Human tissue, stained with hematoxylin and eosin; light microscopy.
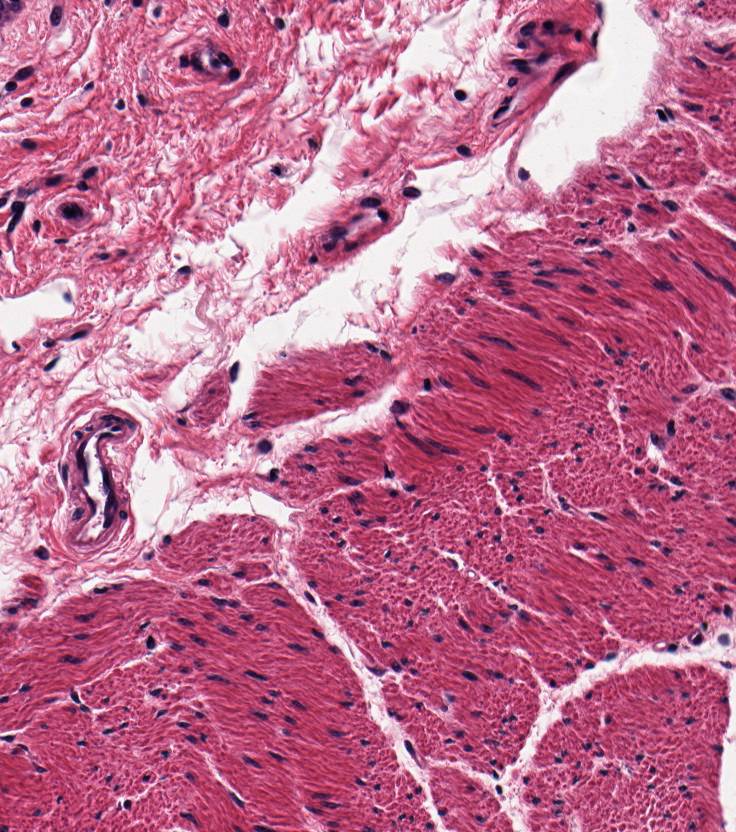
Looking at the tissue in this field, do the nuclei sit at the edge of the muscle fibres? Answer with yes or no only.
No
